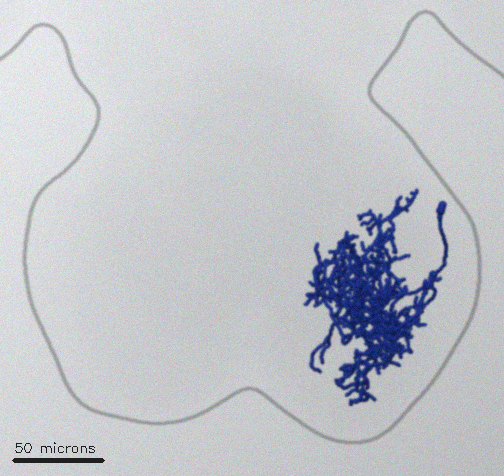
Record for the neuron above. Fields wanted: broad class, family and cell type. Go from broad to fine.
nerve-cord intrinsic neuron; hemilineage 09A; IN09A010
